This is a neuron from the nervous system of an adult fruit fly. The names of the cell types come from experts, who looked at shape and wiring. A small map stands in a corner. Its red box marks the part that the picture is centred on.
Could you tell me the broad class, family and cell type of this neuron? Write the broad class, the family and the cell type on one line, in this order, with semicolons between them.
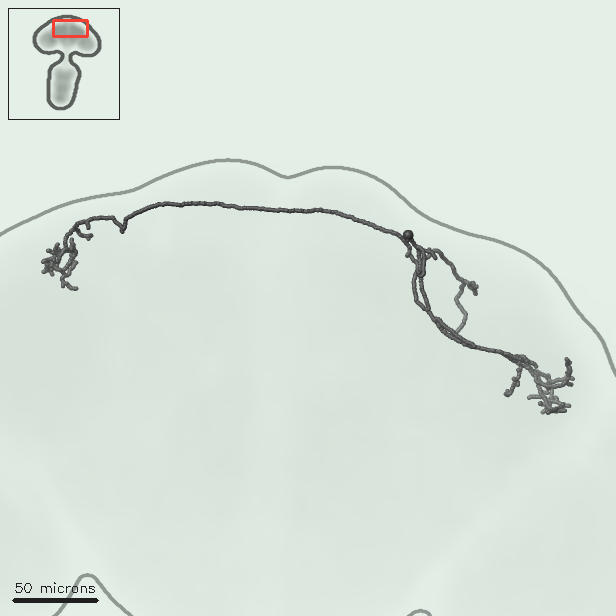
central-brain intrinsic neuron; hemilineage LHd1; CB2174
